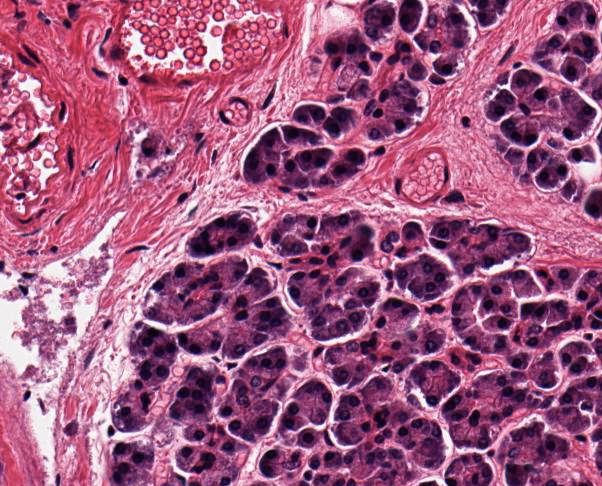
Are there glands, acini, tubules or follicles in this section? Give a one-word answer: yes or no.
Yes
